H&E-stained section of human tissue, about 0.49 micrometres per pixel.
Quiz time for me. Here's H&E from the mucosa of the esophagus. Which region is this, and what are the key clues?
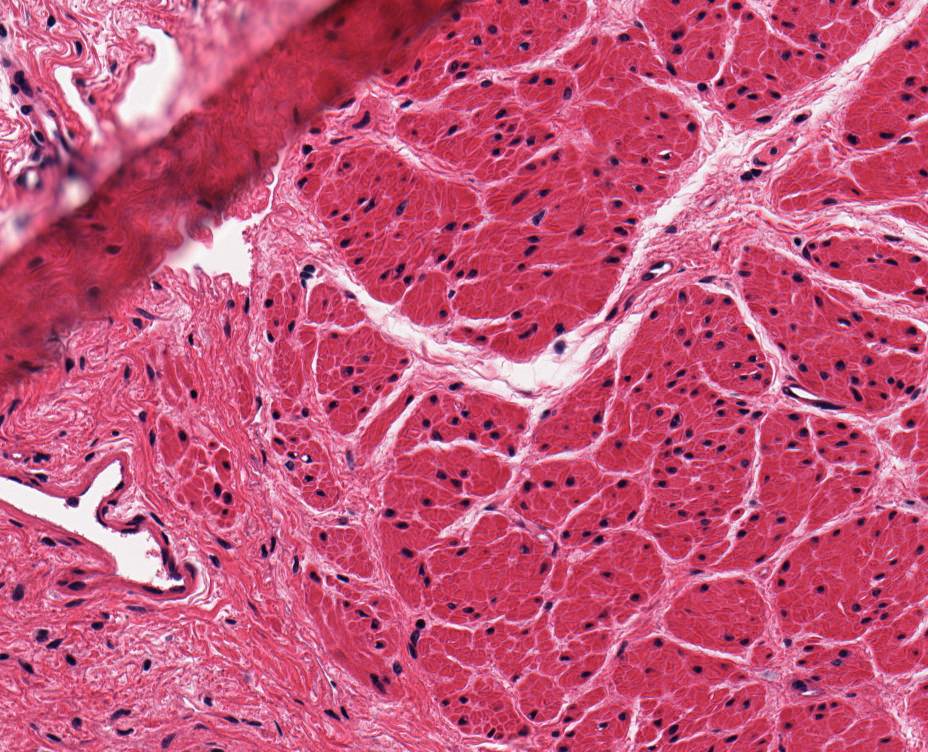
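Look here: smooth muscle, cut across, in irregular bundles through the centre and right. Each cell holds one small, round to oval, dark nucleus. Thin septa of pale pink loose connective tissue separate the bundles. At lower left the fibres run in wavy lengthwise strands with elongated nuclei.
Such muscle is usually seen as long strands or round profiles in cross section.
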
